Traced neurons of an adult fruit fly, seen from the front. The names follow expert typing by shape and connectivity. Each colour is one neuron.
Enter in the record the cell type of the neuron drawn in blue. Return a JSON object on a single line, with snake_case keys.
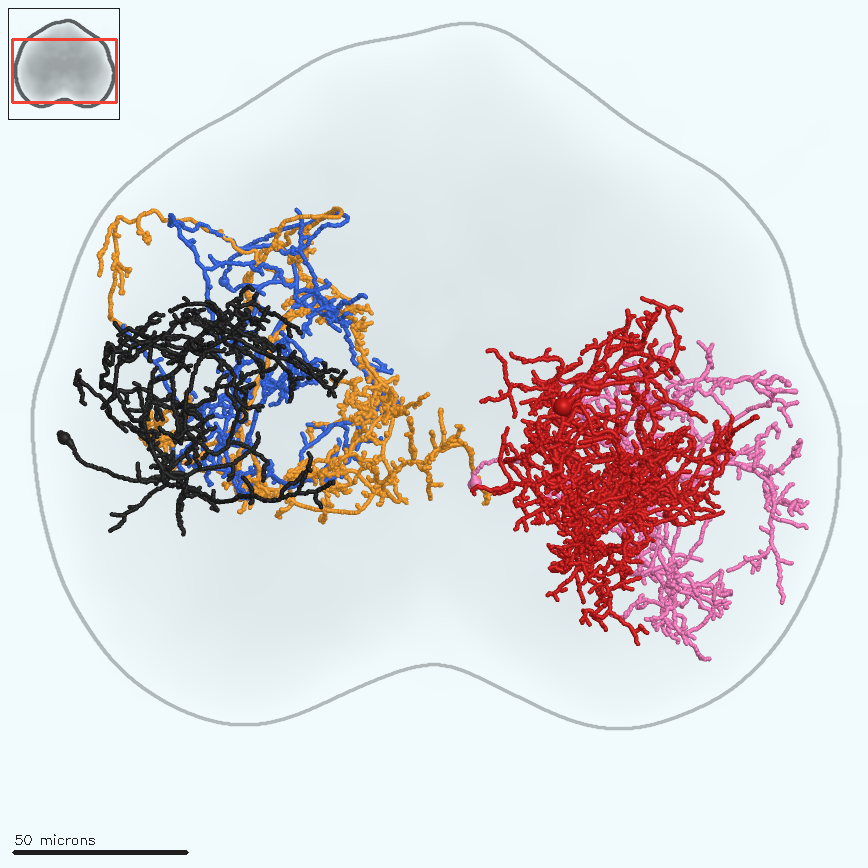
{"cell_type": "IN03A075"}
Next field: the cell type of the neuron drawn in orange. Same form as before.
{"cell_type": "IN03A081"}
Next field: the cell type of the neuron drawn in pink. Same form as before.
{"cell_type": "IN03A047"}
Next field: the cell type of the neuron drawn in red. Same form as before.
{"cell_type": "IN09A010"}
